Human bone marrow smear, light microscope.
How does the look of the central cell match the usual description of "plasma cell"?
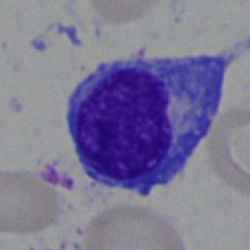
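First, the chromatin: it is coarse and clumped, with small paler patches between darker masses, which goes with a plasma cell.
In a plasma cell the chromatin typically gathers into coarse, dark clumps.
Second, the cytoplasm stains deep blue, which also matches.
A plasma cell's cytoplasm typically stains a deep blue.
Third, a paler zone lies in the cytoplasm just to the right of the nucleus, and that fits as well.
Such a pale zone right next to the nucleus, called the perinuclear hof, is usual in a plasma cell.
Last, the cell outline tapers into a pointed extension toward the upper right.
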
